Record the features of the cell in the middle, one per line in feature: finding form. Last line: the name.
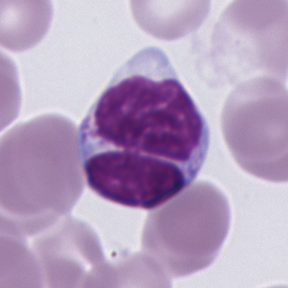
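Nucleus: see the deep cleft running roughly across it, making an upper and a lower part
Nucleolus: none distinct, so don't look for one
Cytoplasm: widest above the nucleus
Granules: none in the cytoplasm
Name: large granular lymphocyte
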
